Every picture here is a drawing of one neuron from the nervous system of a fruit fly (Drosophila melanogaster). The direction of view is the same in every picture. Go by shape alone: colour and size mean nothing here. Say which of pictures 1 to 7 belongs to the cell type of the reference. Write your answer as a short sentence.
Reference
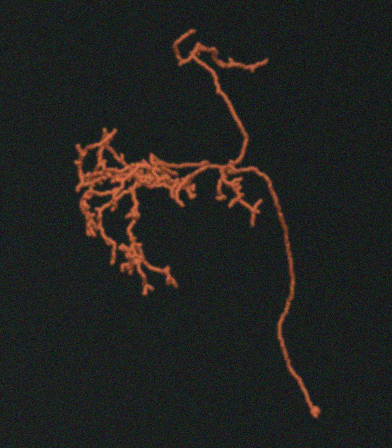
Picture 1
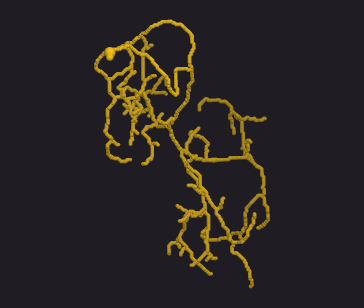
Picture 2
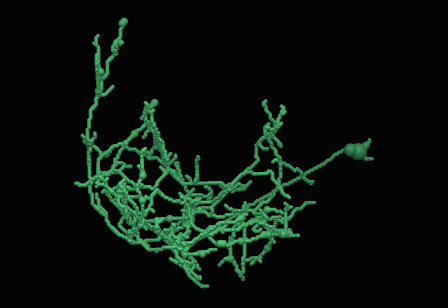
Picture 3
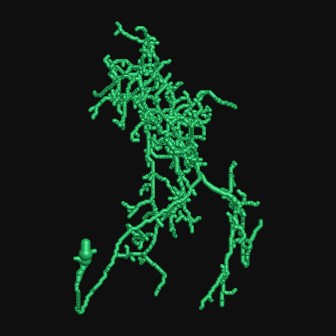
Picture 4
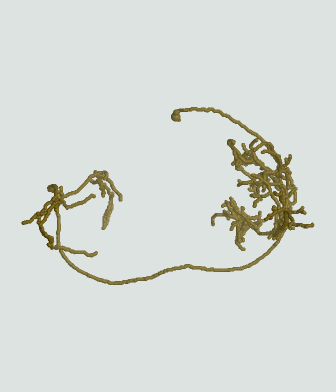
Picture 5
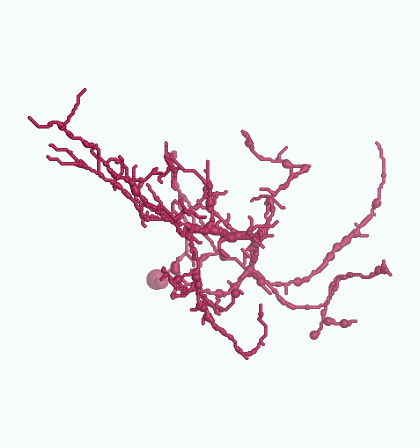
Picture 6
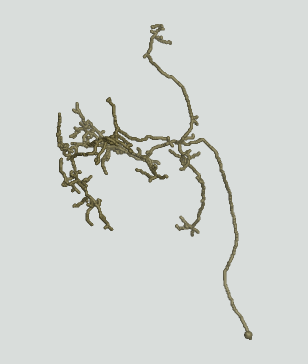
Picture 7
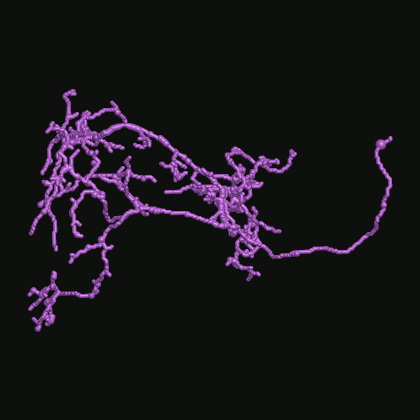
The neuron in picture 6 is of the same cell type.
